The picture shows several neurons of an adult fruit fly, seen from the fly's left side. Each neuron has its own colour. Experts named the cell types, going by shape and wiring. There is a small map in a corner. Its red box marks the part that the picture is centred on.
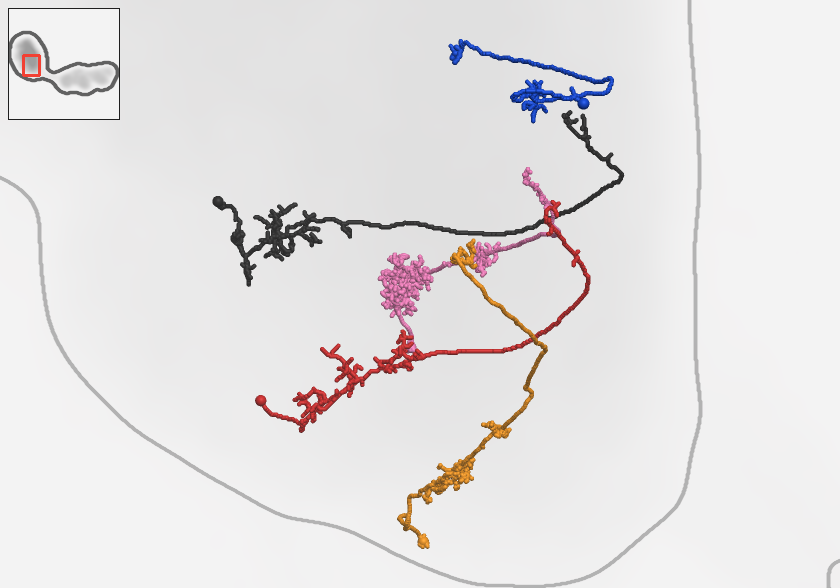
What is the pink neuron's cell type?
Tm4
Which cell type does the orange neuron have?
Tm20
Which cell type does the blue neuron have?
Tm9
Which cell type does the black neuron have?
Tm5c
